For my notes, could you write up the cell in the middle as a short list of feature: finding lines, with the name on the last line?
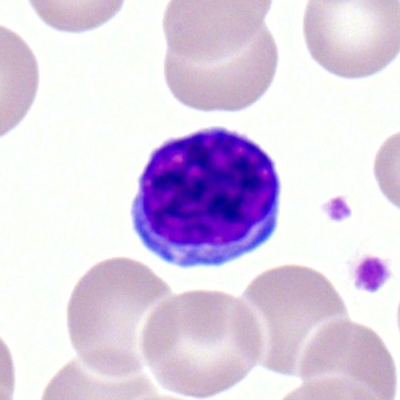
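Chromatin: dense, coarsely clumped, as far as I can see
Nucleus: fills most of the cell
Cytoplasm: just a thin rim, showing mainly as a crescent along the lower edge
Cytoplasm colour: pale blue, I'd say
Name: lymphocyte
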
